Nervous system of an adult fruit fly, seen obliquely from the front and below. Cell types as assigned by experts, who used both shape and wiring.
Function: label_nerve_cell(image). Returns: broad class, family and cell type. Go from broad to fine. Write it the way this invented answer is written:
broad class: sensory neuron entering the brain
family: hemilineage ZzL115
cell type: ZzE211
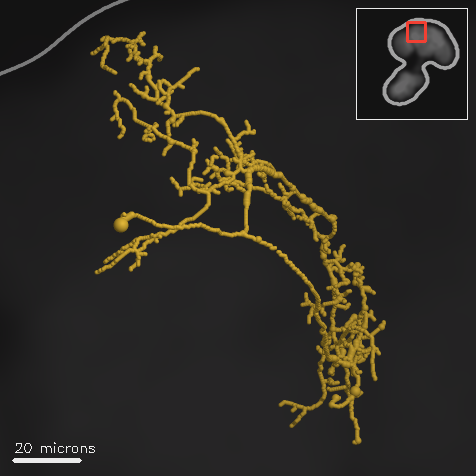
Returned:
broad class: central-brain intrinsic neuron
family: hemilineage SLPa&l1_anterior
cell type: CL089_c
